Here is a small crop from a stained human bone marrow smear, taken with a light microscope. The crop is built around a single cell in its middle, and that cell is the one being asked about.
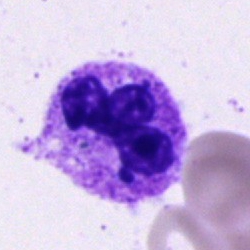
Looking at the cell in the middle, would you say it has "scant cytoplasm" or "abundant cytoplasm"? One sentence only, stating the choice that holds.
Its cytoplasm is plentiful around the nucleus.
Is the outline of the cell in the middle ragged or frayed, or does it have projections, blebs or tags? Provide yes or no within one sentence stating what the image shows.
Yes, it is a rough outline that this cell has.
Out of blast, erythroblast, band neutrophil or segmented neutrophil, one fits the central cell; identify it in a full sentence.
The cell the crop is centered on is a segmented neutrophil.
